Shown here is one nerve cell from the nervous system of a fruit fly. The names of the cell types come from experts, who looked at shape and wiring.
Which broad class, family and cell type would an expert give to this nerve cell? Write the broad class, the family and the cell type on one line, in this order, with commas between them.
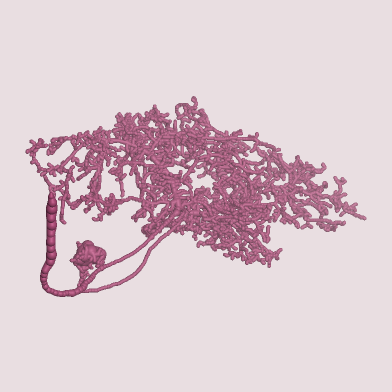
motor neuron of the nerve cord, hemilineage 03B, hg4 MN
